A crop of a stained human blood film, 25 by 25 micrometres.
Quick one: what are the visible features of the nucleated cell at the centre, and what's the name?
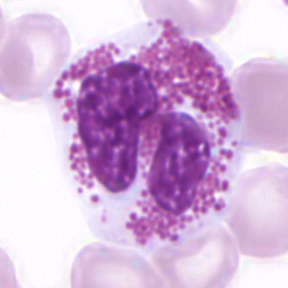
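Nucleus: two lobes; no nucleoli visible in either. Cytoplasm: crowded with coarse, round granules of even size; pale, nearly colourless between the granules. Cell: eosinophil.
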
